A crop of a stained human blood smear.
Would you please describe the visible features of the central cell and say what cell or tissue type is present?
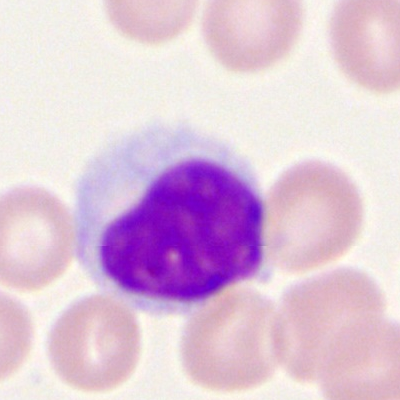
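The nucleus lies off-centre, toward the lower right of the cell. Its chromatin is dark purple and coarsely clumped. The cytoplasm is pale lilac-blue, and the cell's outline is ragged and fuzzy along the top. This cell is a lymphocyte.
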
